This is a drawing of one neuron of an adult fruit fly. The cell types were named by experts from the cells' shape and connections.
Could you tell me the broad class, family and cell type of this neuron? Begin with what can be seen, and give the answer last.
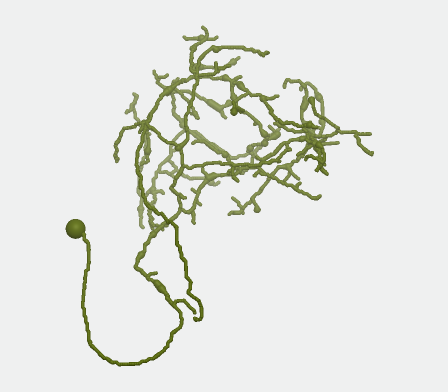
The cell body can be seen on the left of the picture. Dozens of branch ends can be seen. This is a central-brain intrinsic neuron. The family is hemilineage LHl1. The cell type is LHAV4a5.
